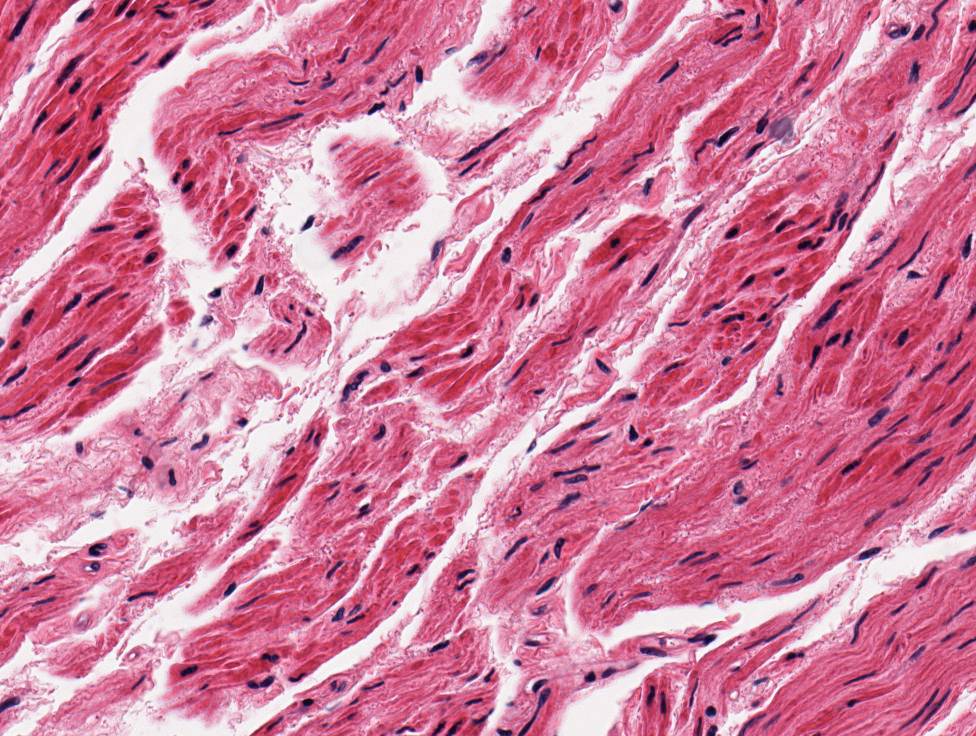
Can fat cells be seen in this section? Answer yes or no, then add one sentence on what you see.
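No. No fat cells are present anywhere in the field.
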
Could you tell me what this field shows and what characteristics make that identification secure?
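Smooth muscle is my reading. The nuclei are elongated and dark purple, and they follow the long axis of the fibres.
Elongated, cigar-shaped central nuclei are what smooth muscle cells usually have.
They're scattered through every bundle, not gathered at the bundle edges. The fibre cytoplasm takes eosin deep pink to red.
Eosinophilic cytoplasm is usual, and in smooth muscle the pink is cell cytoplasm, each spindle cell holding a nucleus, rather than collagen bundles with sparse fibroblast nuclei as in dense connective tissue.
Pale, loose, wispy pink tissue lies between bundles at left-middle.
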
